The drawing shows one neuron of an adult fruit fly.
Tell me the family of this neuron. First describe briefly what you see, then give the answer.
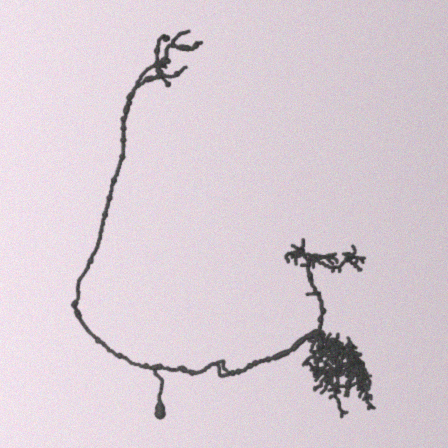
Dozens of branch ends can be seen. As drawn here it is taller than it is wide. Its broad class is visual projection neuron. The family is LLPC.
